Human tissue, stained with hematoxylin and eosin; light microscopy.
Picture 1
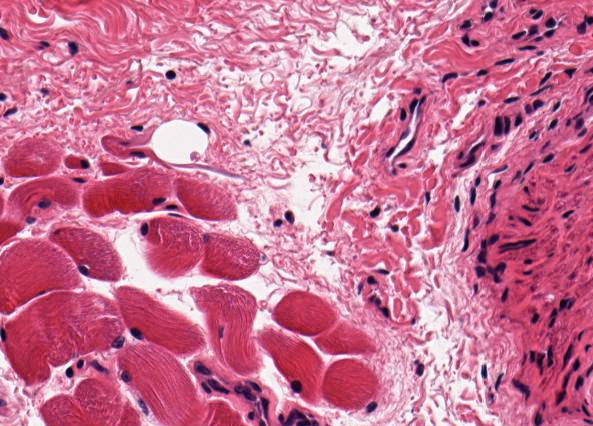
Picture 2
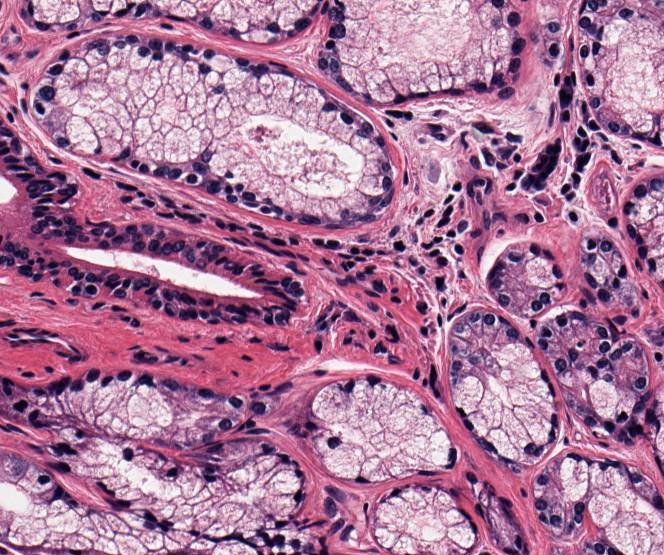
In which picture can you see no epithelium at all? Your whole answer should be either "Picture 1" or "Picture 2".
Picture 1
